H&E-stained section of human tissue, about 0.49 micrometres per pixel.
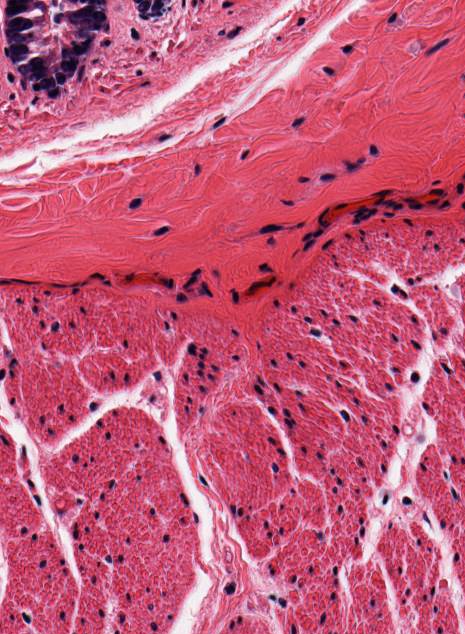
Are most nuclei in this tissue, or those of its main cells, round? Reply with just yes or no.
Yes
